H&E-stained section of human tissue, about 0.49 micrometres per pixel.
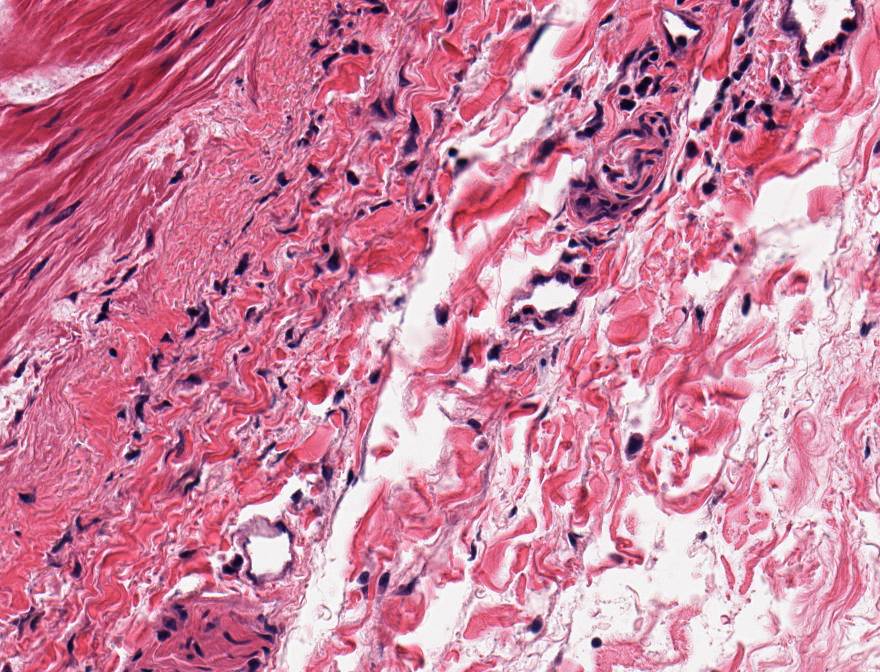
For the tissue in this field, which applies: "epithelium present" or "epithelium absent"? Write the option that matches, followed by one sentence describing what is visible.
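Epithelium absent. No epithelium is present anywhere in the field.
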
